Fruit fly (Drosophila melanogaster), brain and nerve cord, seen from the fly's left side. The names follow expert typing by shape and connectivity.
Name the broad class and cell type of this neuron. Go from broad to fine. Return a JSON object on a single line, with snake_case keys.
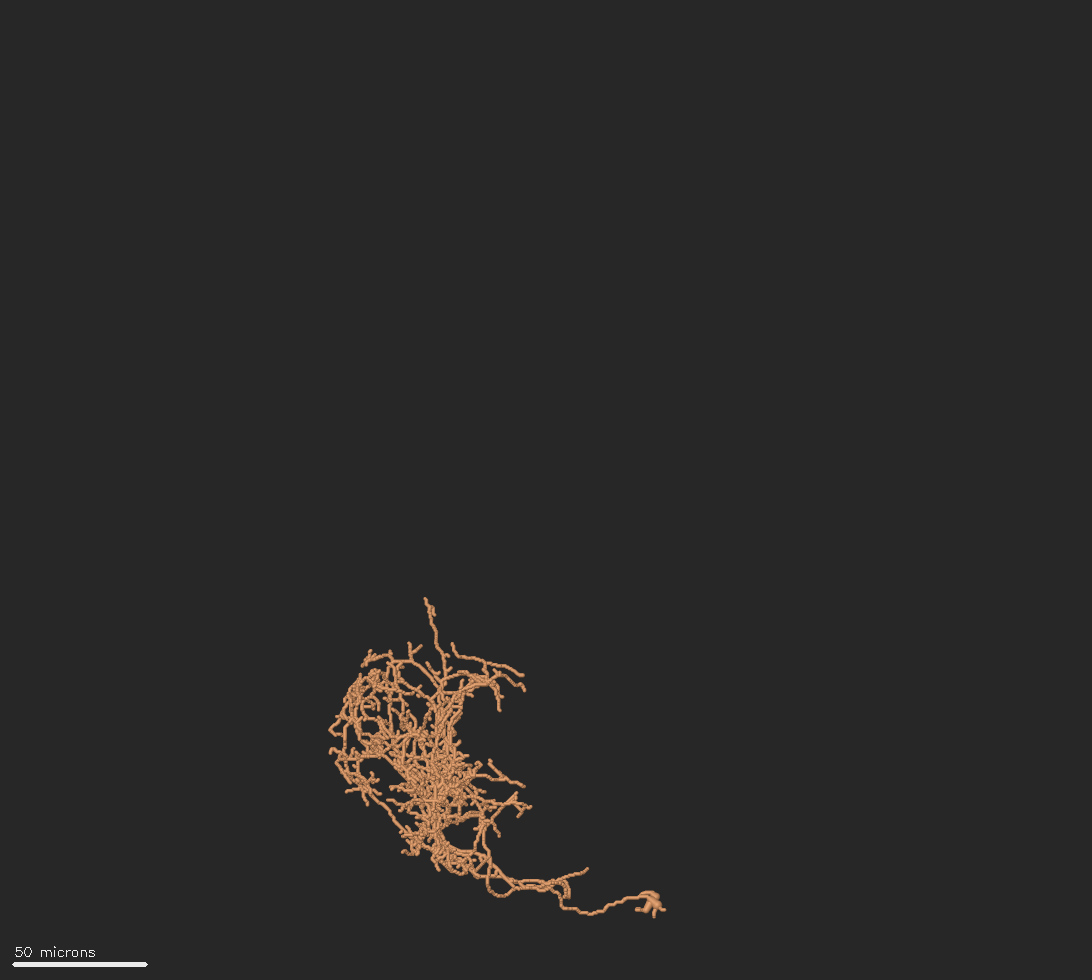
{"broad_class": "central-brain intrinsic neuron", "cell_type": "GNG158"}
